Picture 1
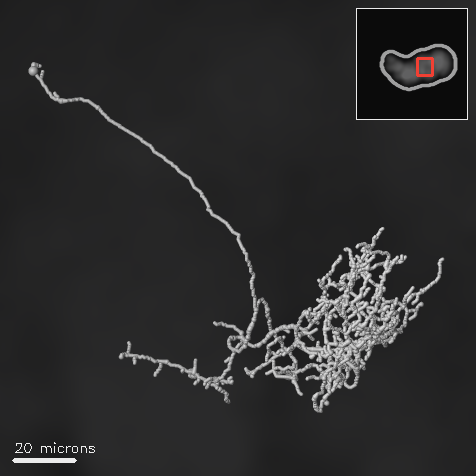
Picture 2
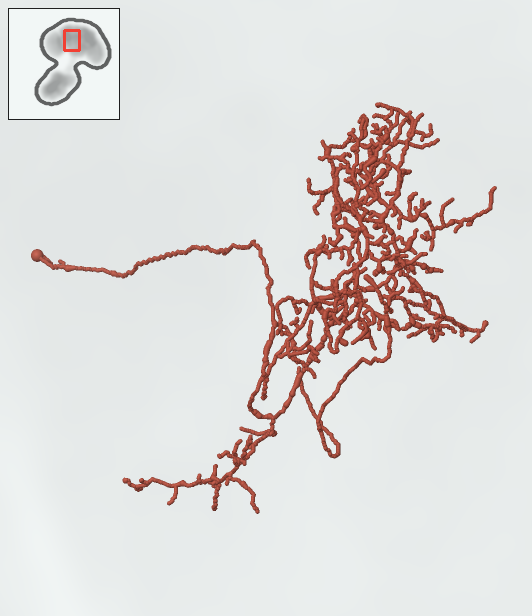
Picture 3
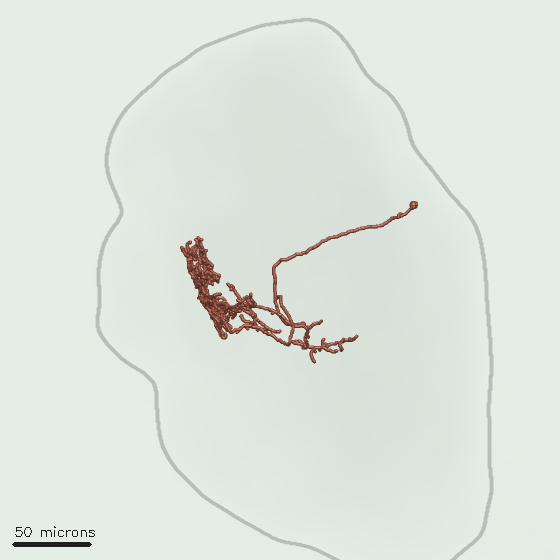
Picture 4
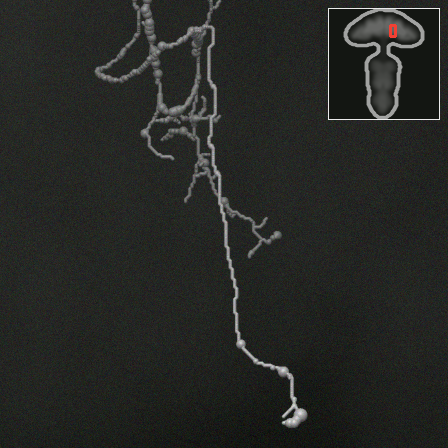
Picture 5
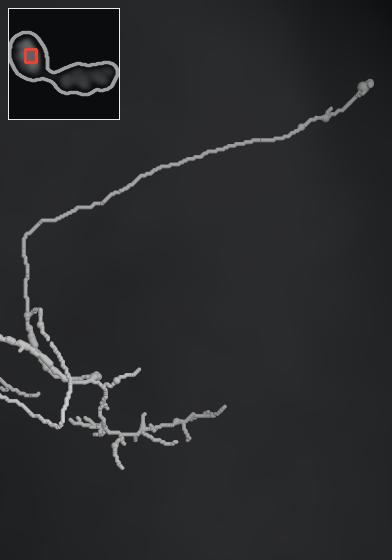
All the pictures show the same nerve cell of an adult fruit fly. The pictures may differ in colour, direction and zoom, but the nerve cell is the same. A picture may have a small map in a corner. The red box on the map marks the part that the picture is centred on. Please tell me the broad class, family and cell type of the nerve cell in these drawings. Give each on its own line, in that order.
central-brain intrinsic neuron
hemilineage SMPpv2_ventral
LAL144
